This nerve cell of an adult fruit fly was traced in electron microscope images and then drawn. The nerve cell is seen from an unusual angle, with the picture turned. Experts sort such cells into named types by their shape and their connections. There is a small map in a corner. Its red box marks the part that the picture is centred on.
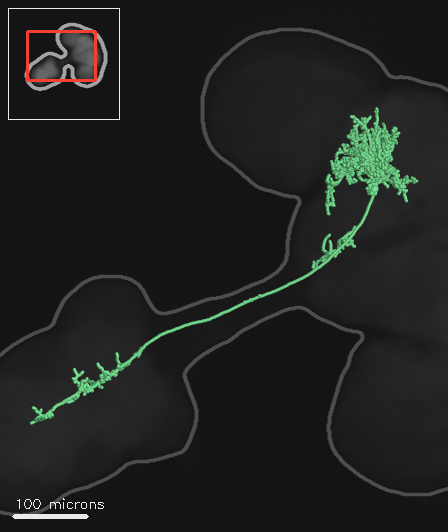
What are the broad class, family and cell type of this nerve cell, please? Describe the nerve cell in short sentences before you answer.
By the scale bar it is about 550 microns wide in this view. In this view it is about as wide as it is tall. Its broad class is descending neuron. The family is hemilineage SMPpv2_ventral. The cell type is DNp06.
